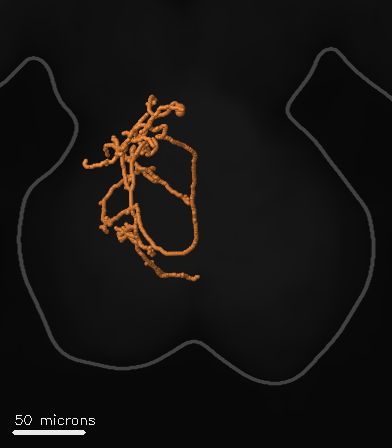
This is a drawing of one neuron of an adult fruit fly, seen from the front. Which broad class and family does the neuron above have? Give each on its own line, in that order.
nerve-cord intrinsic neuron
hemilineage 17A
